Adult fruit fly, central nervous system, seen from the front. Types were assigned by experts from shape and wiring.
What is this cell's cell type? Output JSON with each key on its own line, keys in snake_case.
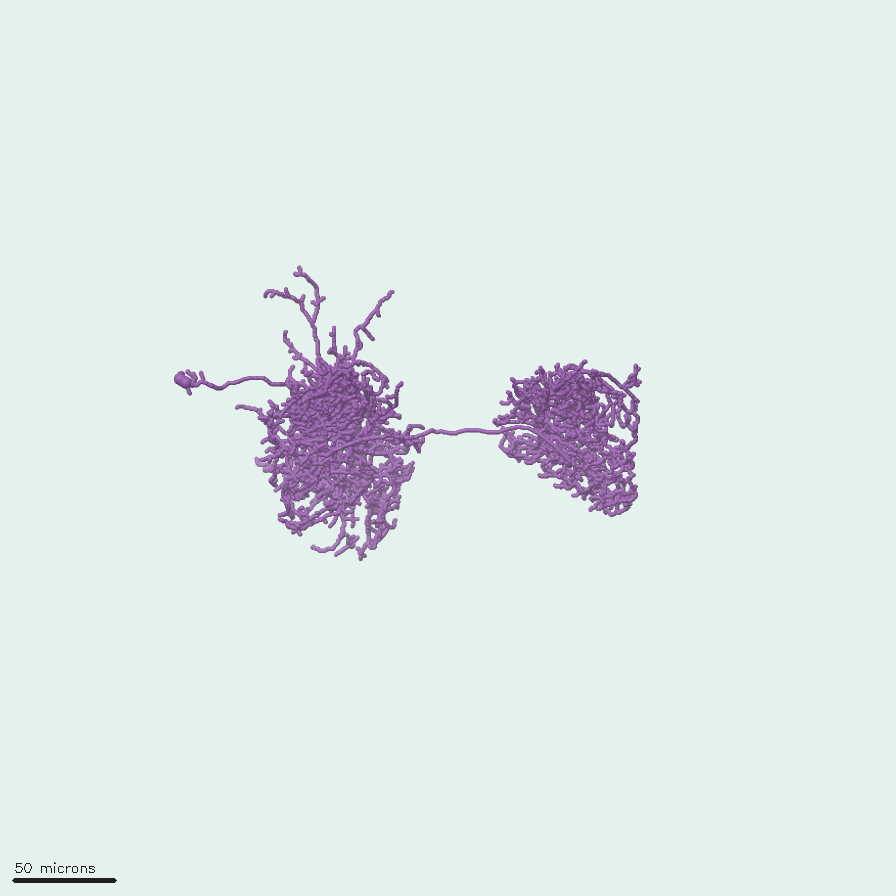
{
 "cell_type": "LAL123"
}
